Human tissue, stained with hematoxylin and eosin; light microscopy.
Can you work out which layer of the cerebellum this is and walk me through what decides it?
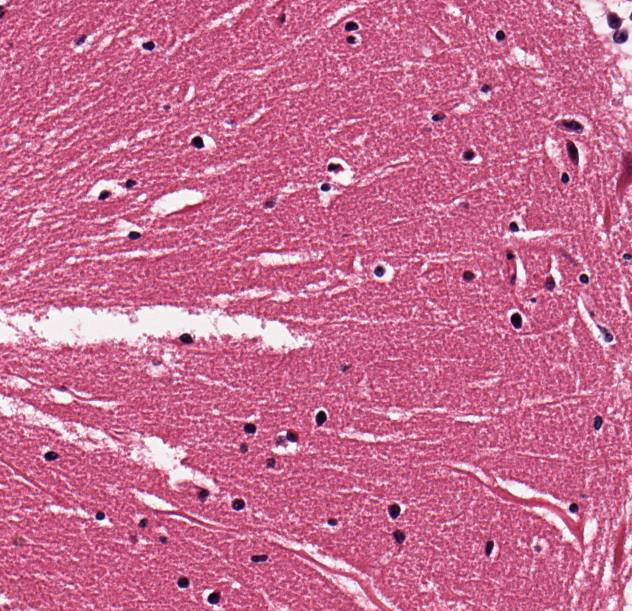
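White matter, I'd say. Looking across, a pink, finely fibrillary matrix is crossed by pale streaks running in roughly parallel streams.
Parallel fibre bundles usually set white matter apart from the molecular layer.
Small round dark nuclei are scattered sparsely and fairly evenly throughout. I find no large cells with abundant cytoplasm and prominent nucleoli.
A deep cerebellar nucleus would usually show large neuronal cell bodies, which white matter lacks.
Nor is there epithelium, gland or fat anywhere.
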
